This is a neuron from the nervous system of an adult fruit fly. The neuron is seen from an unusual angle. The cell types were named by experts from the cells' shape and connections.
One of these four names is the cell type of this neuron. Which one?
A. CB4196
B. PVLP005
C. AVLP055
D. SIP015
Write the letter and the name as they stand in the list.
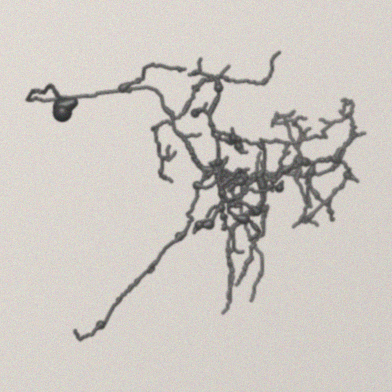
A. CB4196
